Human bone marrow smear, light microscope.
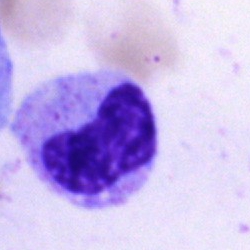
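Metamyelocyte, the central cell in this stained human bone marrow smear. Its outline is roughly round with a smooth edge. The bean-shaped nucleus, with its indentation toward the upper left, sits off-centre to the right side of the cell. The cytoplasm is pale greyish-blue.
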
